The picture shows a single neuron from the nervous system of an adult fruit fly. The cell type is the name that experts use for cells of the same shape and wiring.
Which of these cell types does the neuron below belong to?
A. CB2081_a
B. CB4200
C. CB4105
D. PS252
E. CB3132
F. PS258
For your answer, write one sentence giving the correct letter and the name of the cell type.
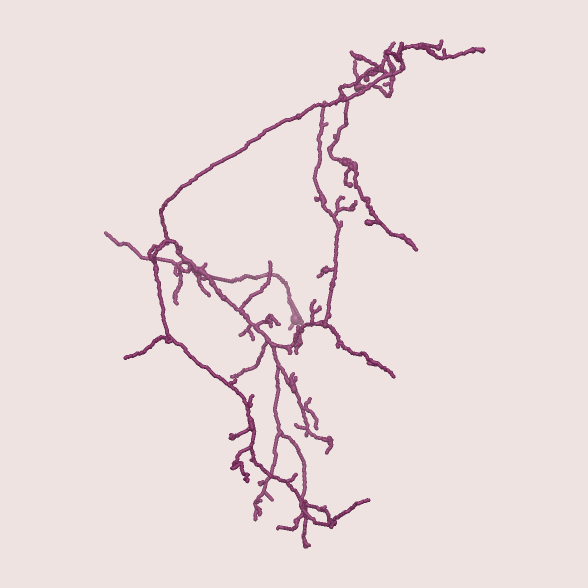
The neuron is of type CB3132, and that type is option E.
